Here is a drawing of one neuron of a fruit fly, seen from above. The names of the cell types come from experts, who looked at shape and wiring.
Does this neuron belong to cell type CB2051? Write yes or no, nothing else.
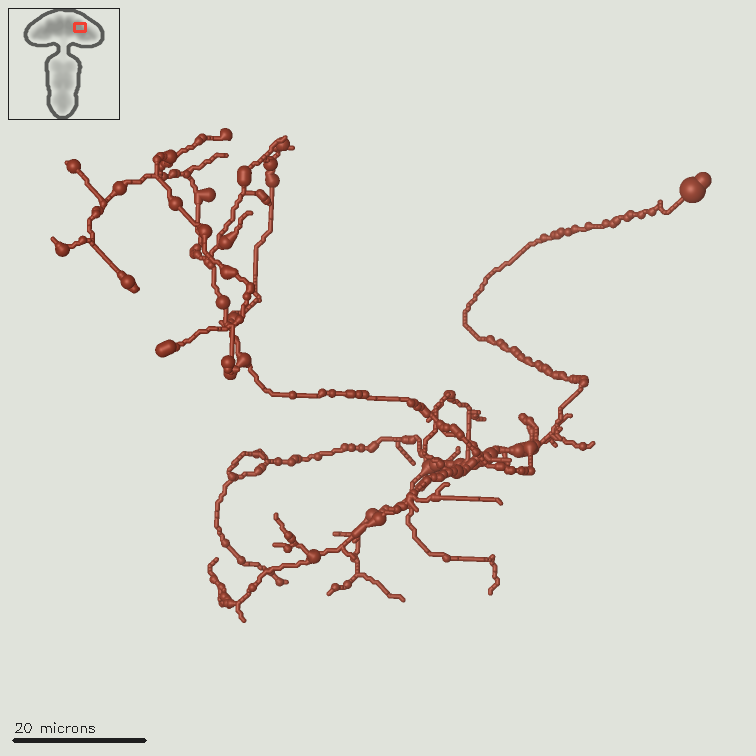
yes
